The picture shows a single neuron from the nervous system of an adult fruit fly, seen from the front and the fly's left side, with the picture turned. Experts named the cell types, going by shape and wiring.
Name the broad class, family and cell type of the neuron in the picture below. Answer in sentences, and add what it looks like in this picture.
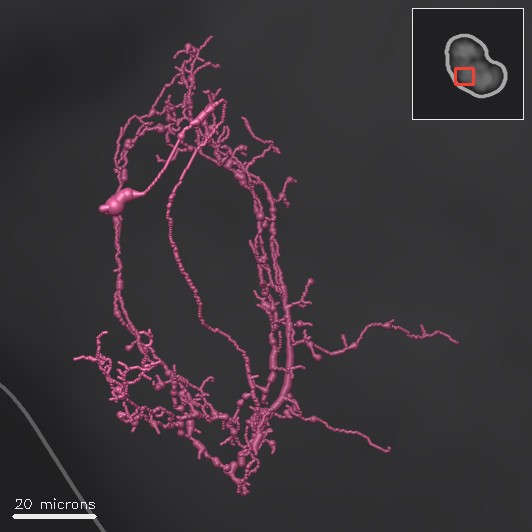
This is a central-brain intrinsic neuron. Its family is hemilineage SIPa1_ventral. The cell type is SLP098. Its cell body lies on the left of the picture. From top to bottom in the picture it spans about 110 microns. Dozens of branch ends can be seen.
